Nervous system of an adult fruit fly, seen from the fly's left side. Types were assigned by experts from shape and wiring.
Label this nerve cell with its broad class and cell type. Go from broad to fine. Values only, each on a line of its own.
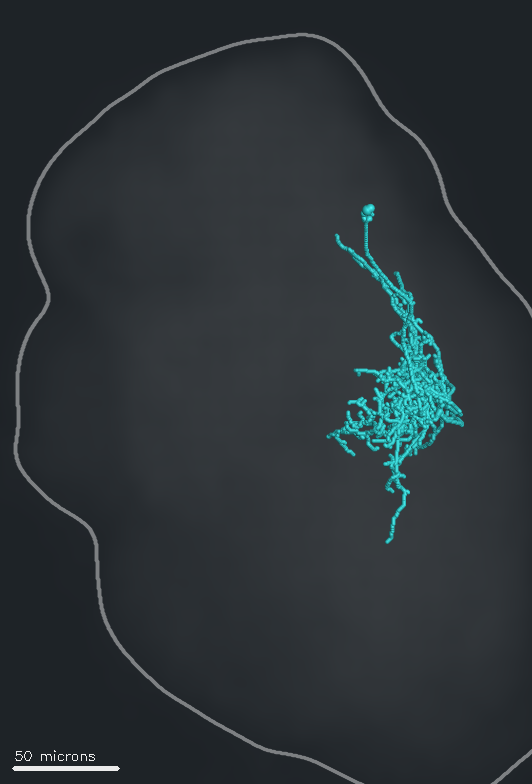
central-brain intrinsic neuron
PLP262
